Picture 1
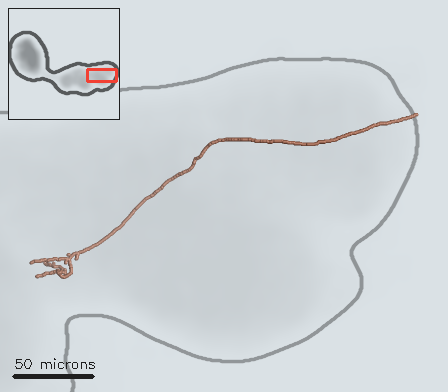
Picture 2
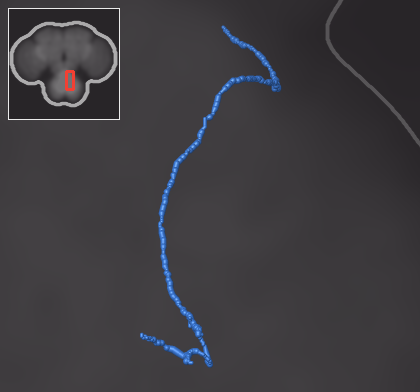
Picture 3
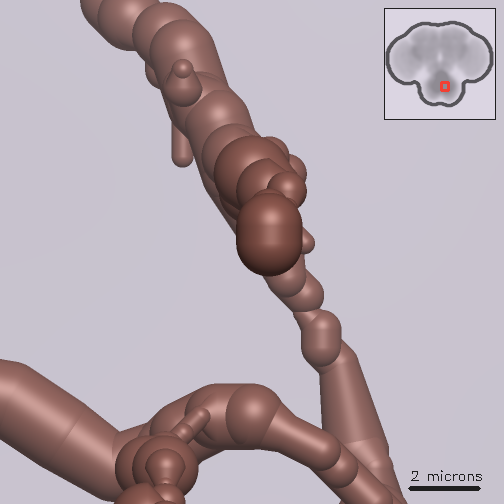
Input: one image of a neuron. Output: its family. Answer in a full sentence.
The family is class mechanosensory proprioceptive.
